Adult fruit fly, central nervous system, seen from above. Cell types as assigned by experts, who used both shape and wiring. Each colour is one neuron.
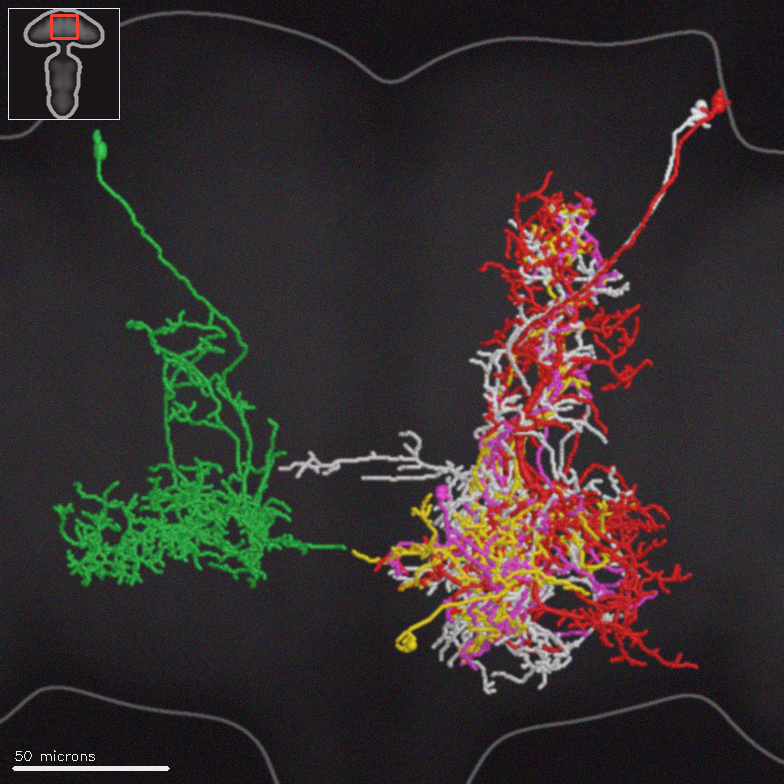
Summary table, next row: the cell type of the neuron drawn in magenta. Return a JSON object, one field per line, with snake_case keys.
{
 "cell_type": "PPM1204"
}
